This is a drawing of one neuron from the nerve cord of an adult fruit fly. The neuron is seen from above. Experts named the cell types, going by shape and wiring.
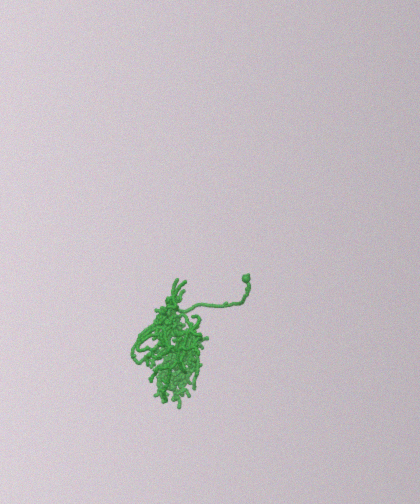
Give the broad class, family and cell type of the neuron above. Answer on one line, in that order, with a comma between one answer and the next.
nerve-cord intrinsic neuron, hemilineage 01A, IN01A011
